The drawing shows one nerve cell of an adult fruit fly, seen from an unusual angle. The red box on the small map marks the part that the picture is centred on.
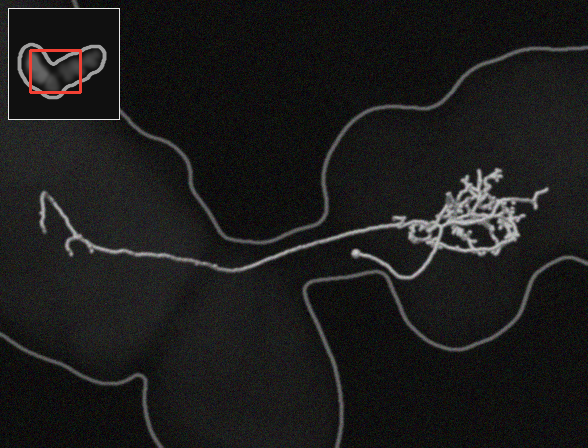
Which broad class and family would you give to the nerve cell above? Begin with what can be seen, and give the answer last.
The cell body is in the middle of the picture. As drawn here it is more than twice as wide as it is tall. Its broad class is ascending neuron. Its family is hemilineage 08B.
